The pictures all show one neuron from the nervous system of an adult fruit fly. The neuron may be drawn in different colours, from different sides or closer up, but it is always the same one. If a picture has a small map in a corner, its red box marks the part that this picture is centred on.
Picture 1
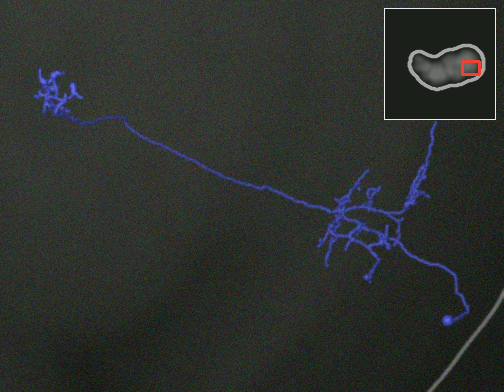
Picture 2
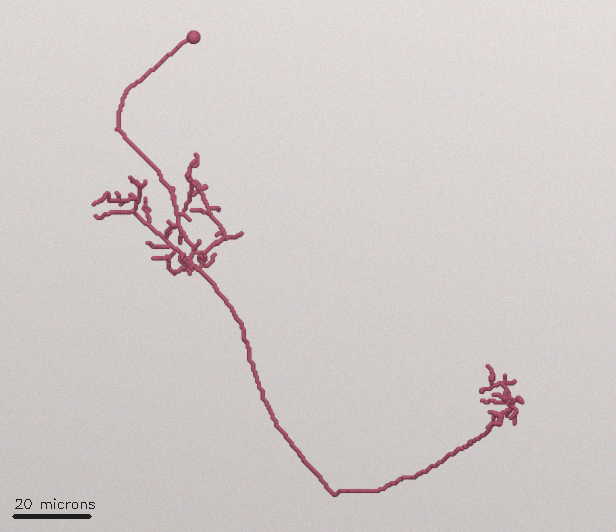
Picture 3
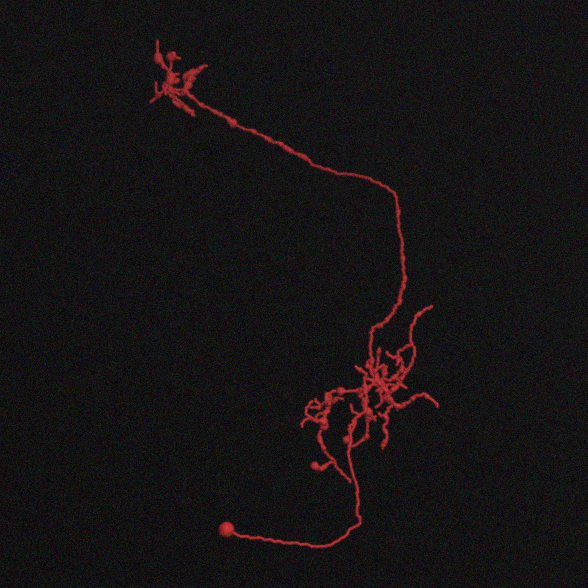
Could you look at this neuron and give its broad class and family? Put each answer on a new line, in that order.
optic-lobe intrinsic neuron
Tm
